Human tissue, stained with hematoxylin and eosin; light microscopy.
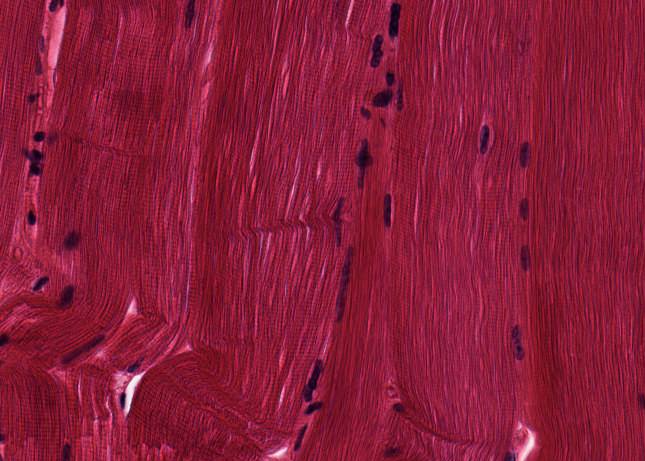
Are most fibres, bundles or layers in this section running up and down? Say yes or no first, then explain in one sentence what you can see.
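Yes. Long parallel muscle fibres run from top to bottom across most of the field.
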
